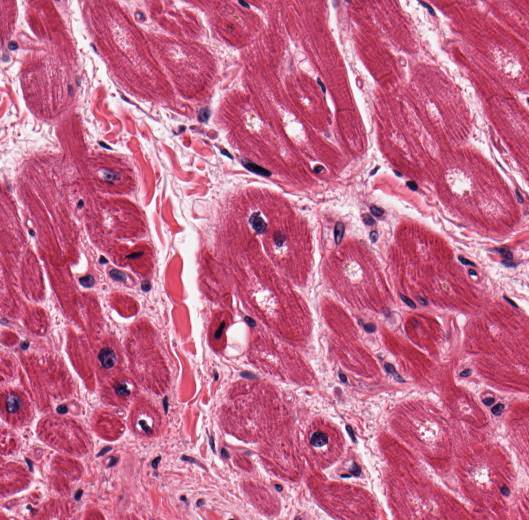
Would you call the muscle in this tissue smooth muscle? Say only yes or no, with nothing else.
No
